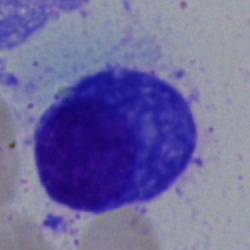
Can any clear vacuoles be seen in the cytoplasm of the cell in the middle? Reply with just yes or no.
No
